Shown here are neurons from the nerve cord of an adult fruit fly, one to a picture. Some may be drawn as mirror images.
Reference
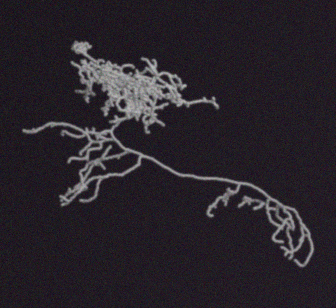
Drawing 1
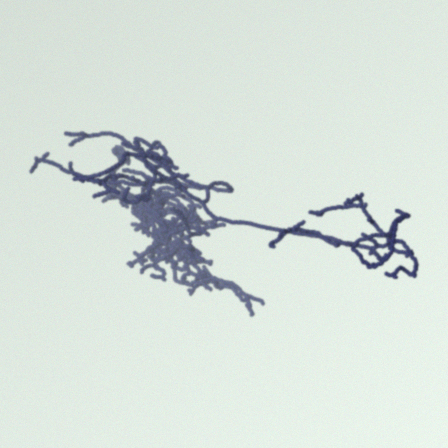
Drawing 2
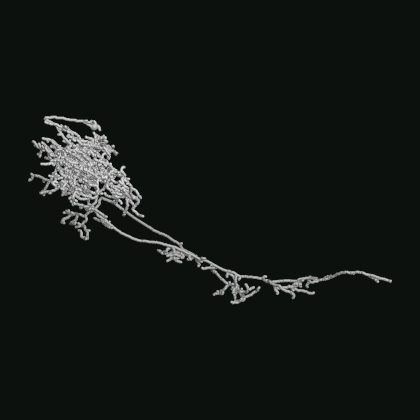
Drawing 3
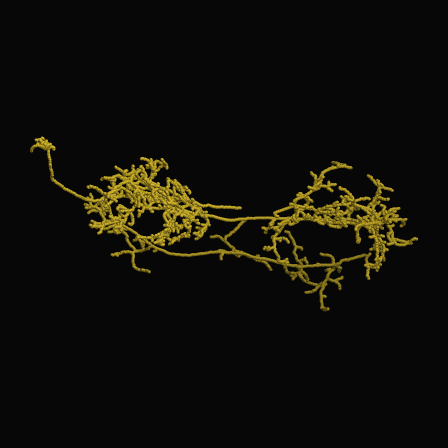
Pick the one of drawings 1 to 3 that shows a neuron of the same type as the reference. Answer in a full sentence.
The neuron in drawing 1 is of the same cell type.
